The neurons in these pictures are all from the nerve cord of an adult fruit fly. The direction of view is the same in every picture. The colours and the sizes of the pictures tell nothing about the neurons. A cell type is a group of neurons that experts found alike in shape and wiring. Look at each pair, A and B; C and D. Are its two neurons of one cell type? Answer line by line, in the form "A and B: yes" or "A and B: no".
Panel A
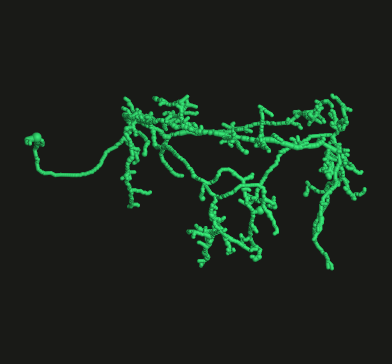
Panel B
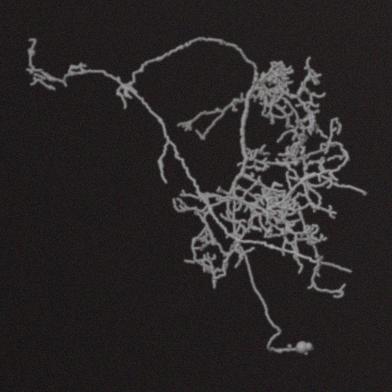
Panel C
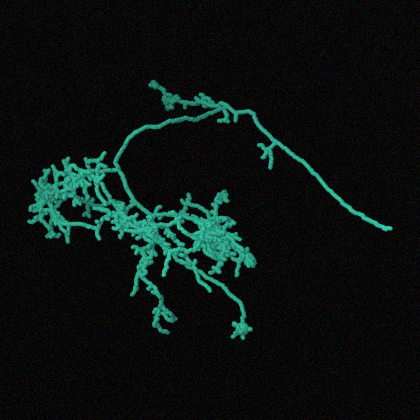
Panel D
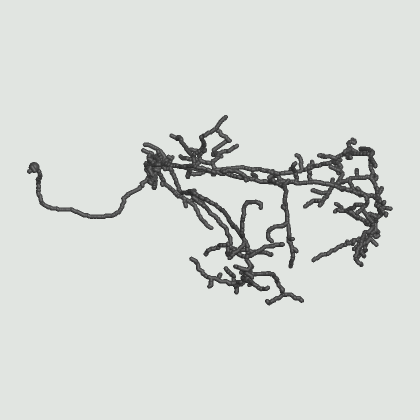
A and B: no
C and D: no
